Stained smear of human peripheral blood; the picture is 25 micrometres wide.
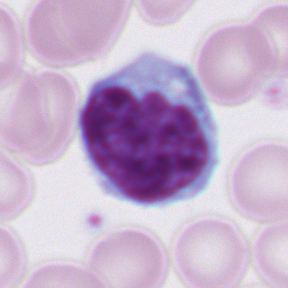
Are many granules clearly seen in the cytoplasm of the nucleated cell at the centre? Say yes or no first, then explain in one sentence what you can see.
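No. No distinct granules can be seen in the cytoplasm.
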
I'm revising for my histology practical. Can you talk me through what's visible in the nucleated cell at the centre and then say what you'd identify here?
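In outline the cell is roughly round, with a few blunt, slightly angular corners, and it measures about 13 micrometres across. The nucleus fills about 70% of the cell's area. Its chromatin is coarse, with darker clumps separated by paler patches. The cytoplasm is pale blue and forms its widest band at the upper right of the cell. The cell is a typical lymphocyte.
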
